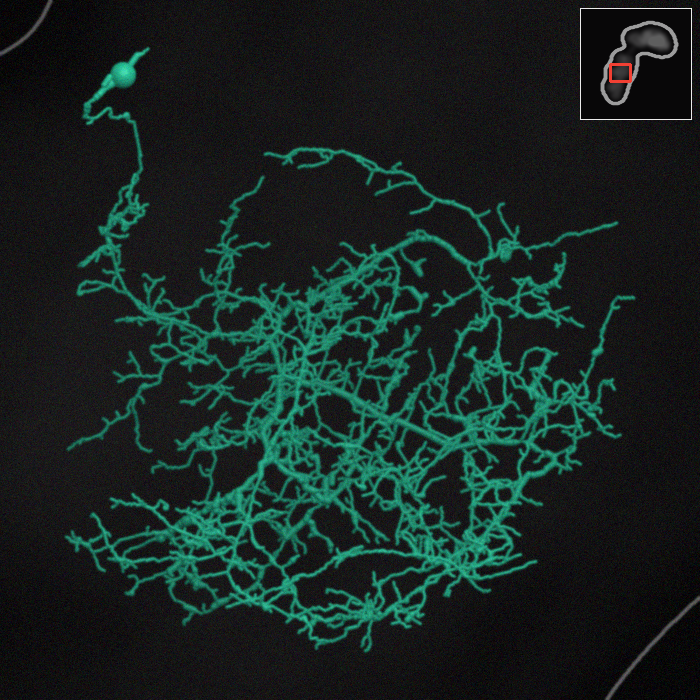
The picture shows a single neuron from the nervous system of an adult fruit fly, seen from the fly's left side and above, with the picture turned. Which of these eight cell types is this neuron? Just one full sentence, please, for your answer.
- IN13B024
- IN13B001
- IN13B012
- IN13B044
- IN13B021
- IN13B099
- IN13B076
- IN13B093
This neuron is a member of the IN13B012 cell type.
